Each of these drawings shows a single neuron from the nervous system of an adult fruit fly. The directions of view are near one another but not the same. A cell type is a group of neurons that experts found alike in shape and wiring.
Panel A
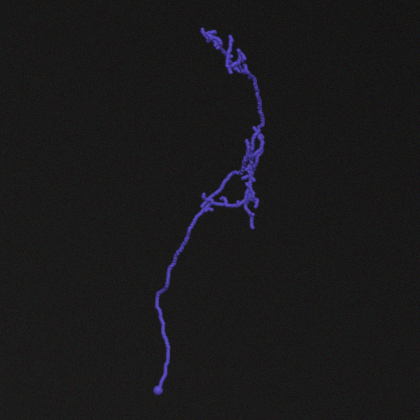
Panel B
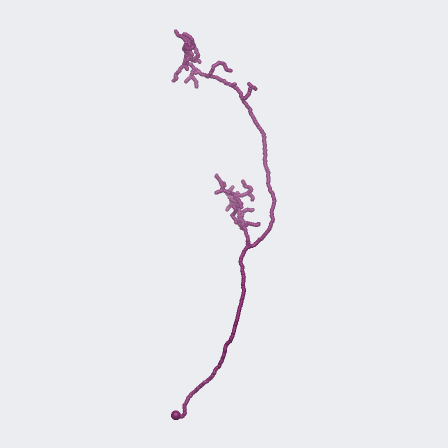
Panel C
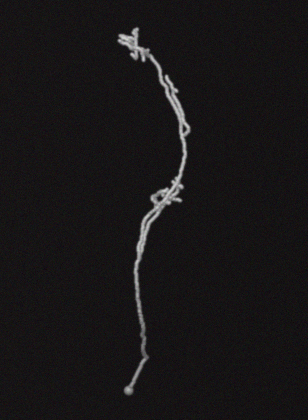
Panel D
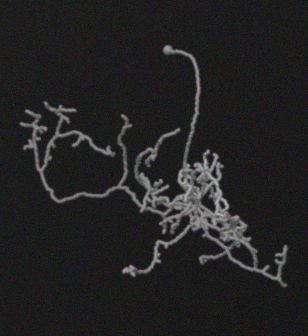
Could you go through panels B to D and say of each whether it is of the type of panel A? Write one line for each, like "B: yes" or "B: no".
B: yes
C: yes
D: no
